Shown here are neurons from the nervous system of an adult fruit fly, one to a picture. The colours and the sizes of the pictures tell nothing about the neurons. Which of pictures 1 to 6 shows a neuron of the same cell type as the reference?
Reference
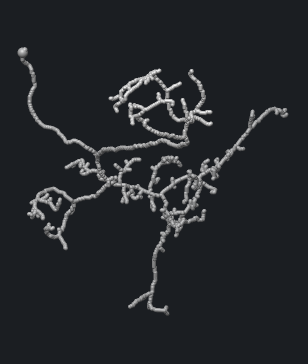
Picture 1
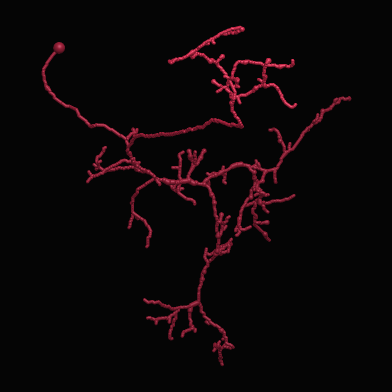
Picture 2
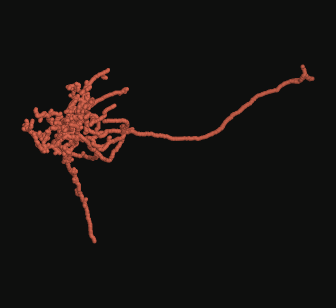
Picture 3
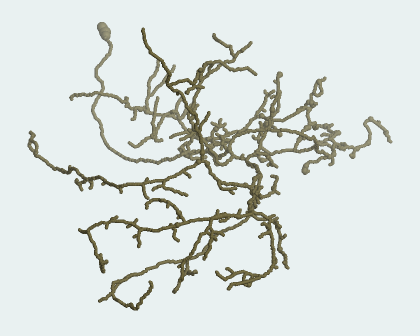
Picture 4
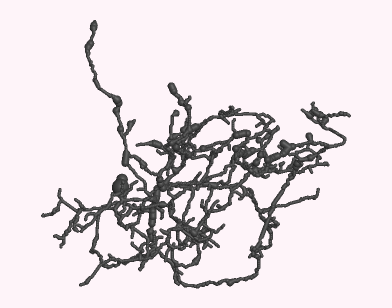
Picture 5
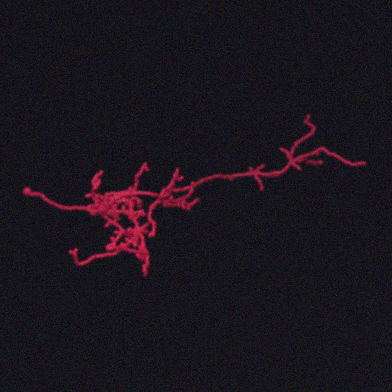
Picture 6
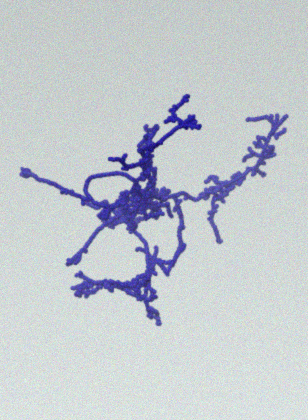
1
